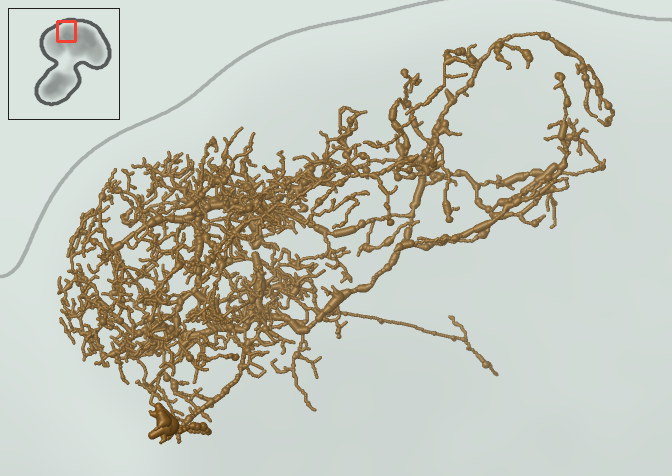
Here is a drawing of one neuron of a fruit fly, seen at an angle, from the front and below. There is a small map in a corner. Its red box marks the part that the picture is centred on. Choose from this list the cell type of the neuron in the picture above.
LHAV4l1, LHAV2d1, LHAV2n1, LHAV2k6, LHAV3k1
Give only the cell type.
LHAV3k1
